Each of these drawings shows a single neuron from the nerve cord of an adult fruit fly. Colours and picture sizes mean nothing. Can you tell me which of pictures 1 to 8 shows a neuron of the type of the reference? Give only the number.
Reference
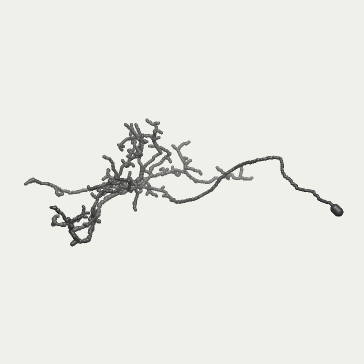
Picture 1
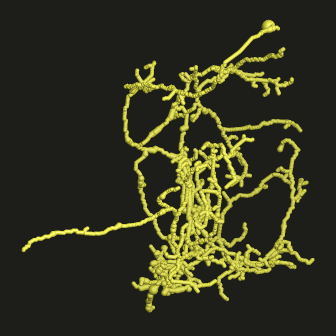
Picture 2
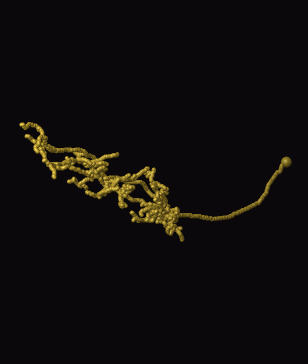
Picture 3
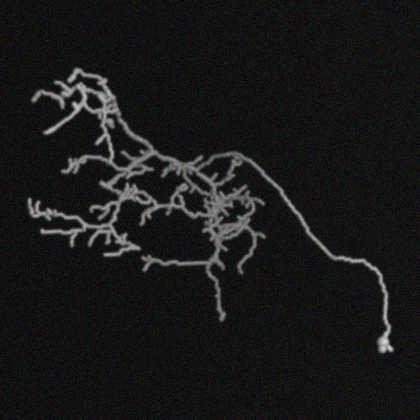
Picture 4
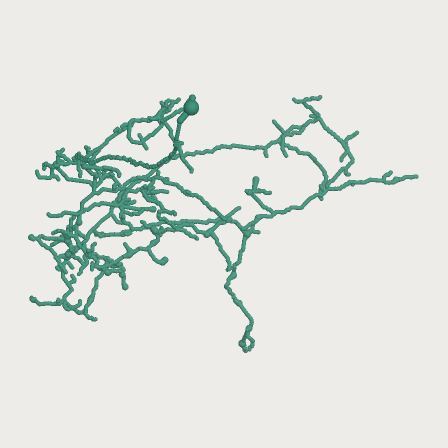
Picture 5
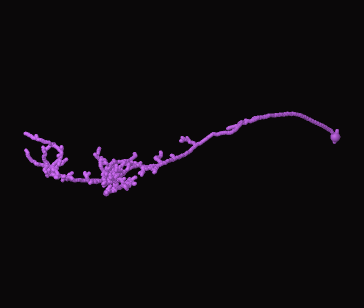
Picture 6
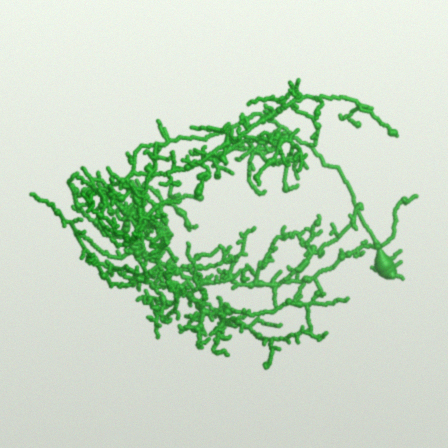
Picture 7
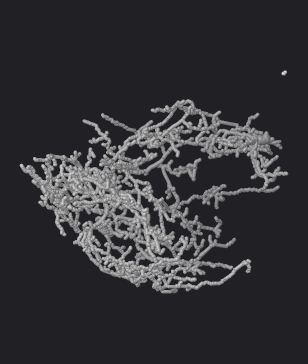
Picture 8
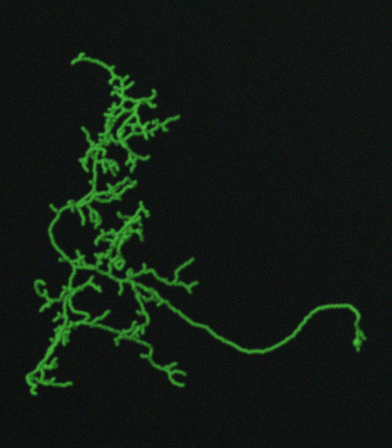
3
